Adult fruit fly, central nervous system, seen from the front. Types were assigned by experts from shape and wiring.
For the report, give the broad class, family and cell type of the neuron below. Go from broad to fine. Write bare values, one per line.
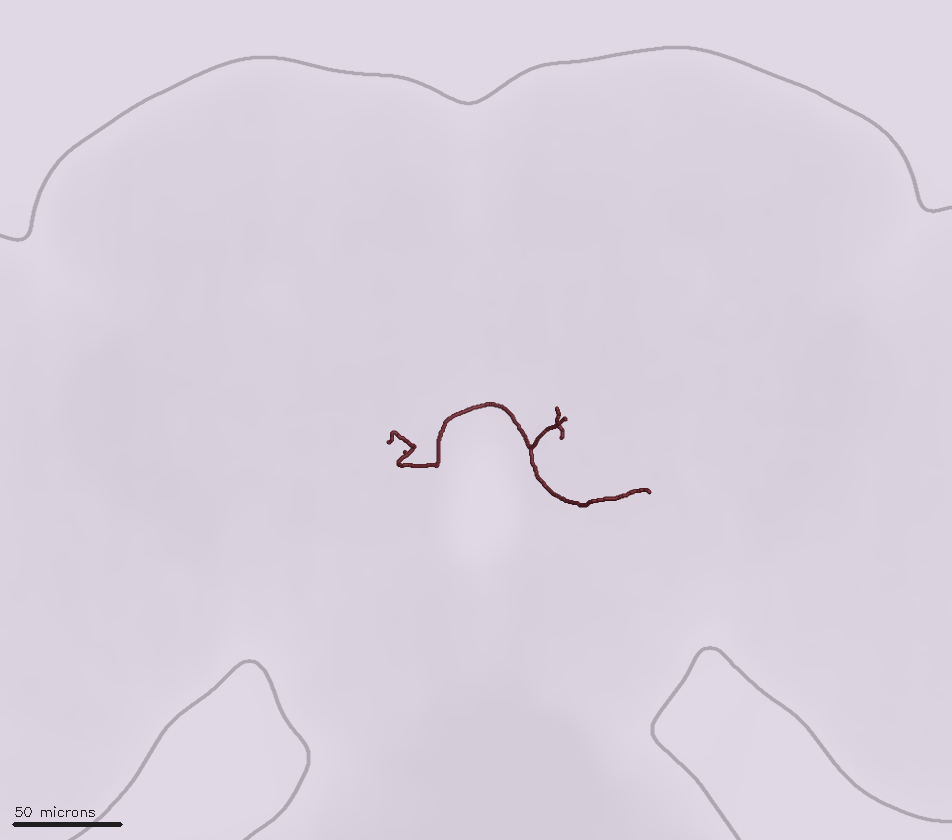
sensory neuron entering the brain
class olfactory
ORN_VM5d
